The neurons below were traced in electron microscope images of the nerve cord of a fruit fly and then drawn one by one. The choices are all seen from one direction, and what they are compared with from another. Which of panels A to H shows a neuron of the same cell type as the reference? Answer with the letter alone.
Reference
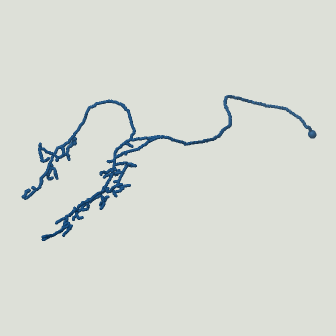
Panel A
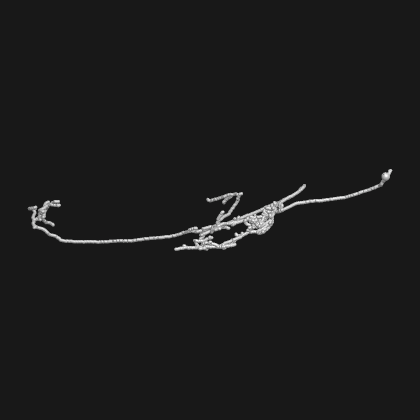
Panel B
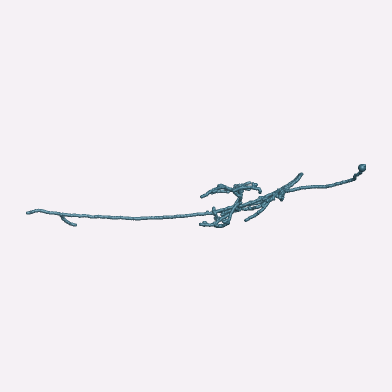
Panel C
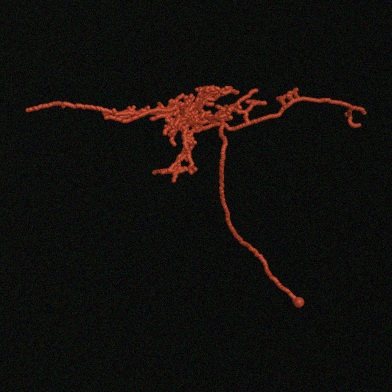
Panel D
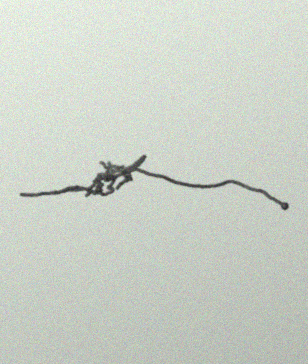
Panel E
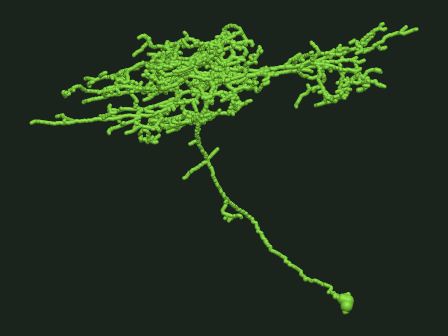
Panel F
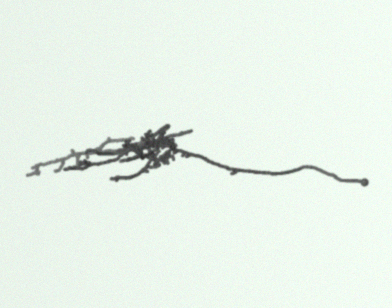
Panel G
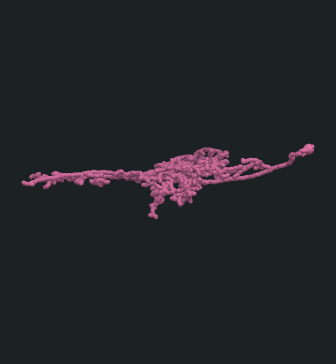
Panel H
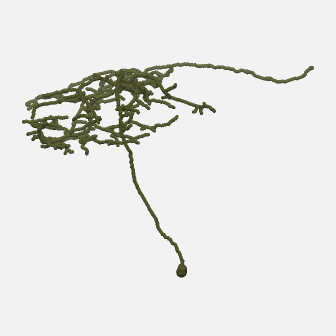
D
